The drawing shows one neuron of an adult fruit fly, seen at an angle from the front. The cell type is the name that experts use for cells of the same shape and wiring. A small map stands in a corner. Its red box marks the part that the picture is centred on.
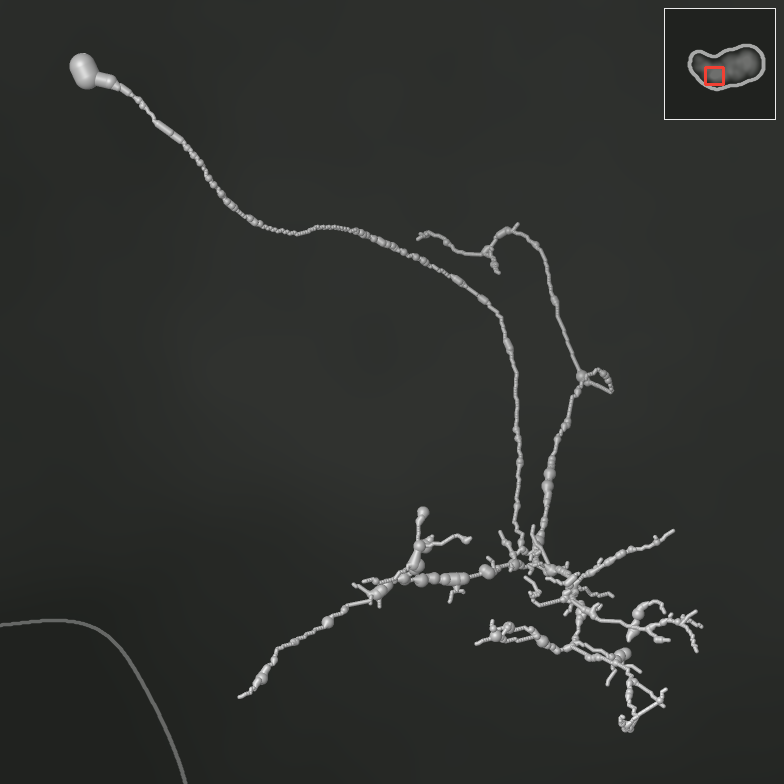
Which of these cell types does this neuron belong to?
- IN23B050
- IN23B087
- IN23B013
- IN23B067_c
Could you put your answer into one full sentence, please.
On the level of cell type, this neuron is IN23B013.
